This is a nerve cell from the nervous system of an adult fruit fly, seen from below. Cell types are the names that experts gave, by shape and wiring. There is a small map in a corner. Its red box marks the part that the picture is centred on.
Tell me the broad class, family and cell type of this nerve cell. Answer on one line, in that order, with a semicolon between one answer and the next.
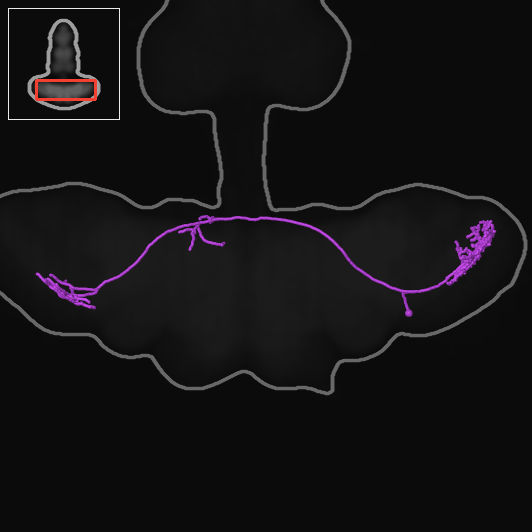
optic-lobe intrinsic neuron; hemilineage VPNl&d1_lateral; MeVPMe5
